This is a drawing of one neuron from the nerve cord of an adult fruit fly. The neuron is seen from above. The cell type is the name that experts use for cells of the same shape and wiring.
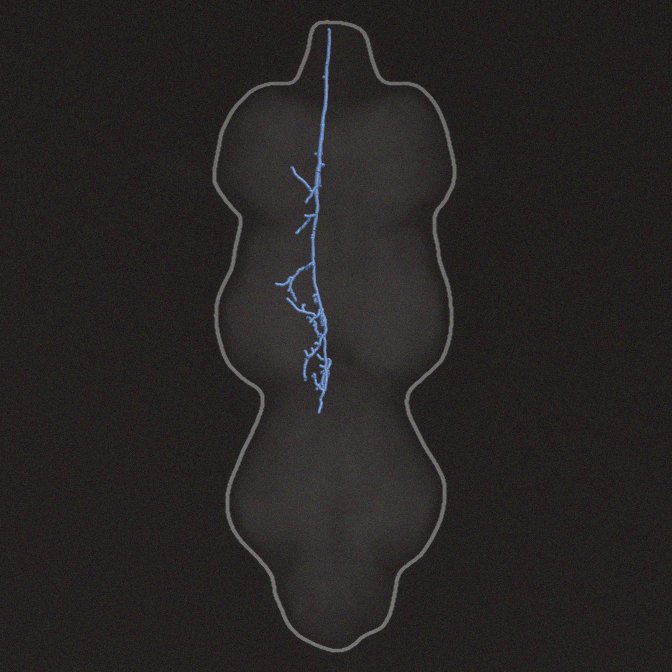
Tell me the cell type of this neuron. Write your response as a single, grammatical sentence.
The neuron is a member of cell type DNae002.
